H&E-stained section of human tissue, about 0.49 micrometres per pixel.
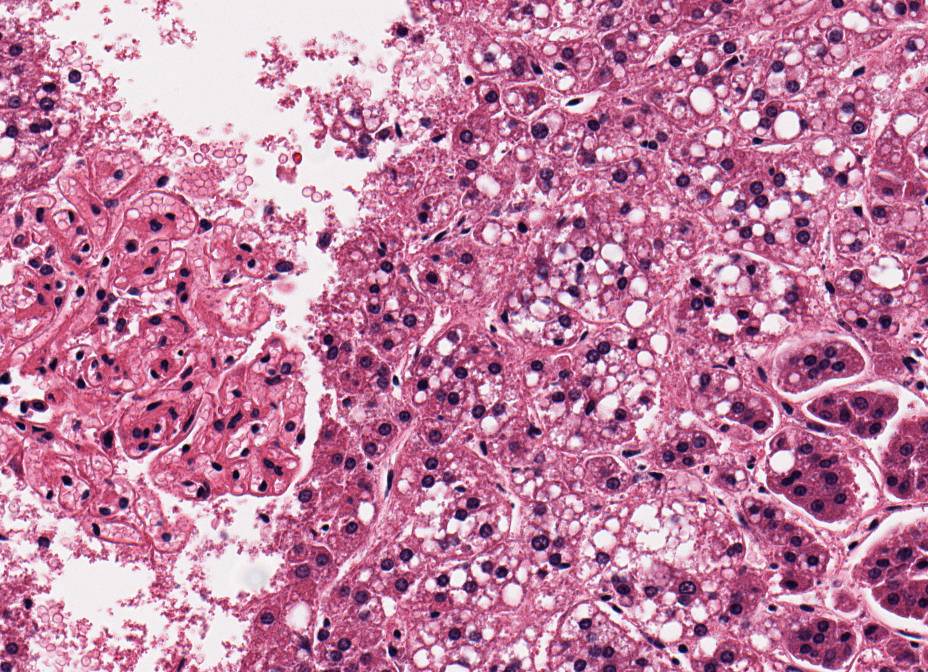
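Adrenal gland: polygonal cells across the centre and right lie in nests and broad trabeculae between thin septa, forming no gland lumens. Many central and upper-right cells hold clear round vacuoles of varying size. Upper left: empty space with fragmented loose tissue and scattered red blood cells.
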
